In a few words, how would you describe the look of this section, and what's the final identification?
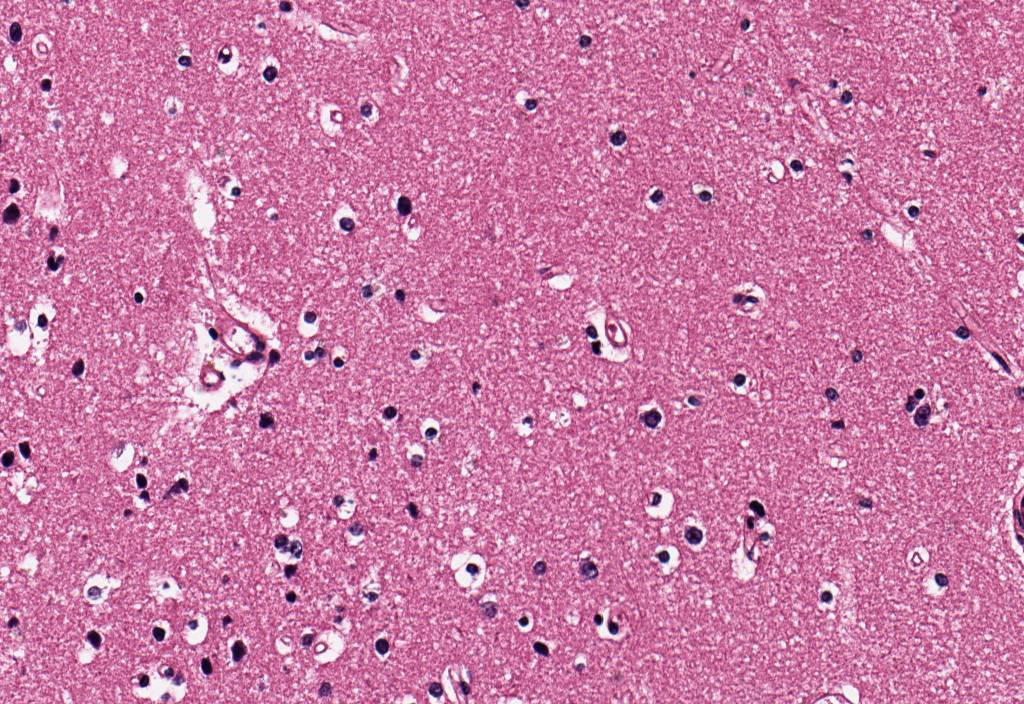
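Background: a finely granular pink neuropil fills the whole field, with no epithelium or glands. Cells: mostly small, round, dark-blue nuclei with scant visible cytoplasm, scattered singly. Arrangement: nuclei stand apart in the matrix, not in sheets or cords. Vessel: a small thin-walled vessel ringed by a clear space lies left of centre. This is cerebral cortex.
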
